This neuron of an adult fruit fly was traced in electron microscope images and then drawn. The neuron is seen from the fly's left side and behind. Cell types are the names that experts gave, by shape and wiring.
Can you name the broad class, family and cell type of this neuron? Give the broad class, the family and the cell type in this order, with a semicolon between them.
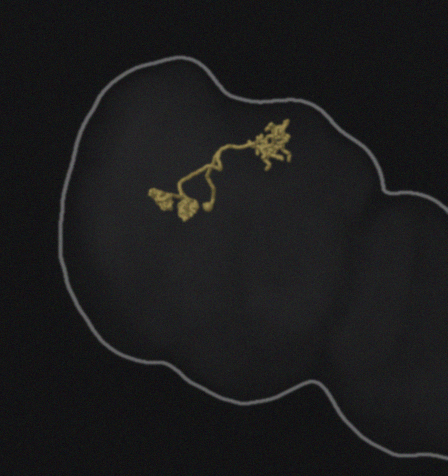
central-brain intrinsic neuron; class DAN; PAM04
